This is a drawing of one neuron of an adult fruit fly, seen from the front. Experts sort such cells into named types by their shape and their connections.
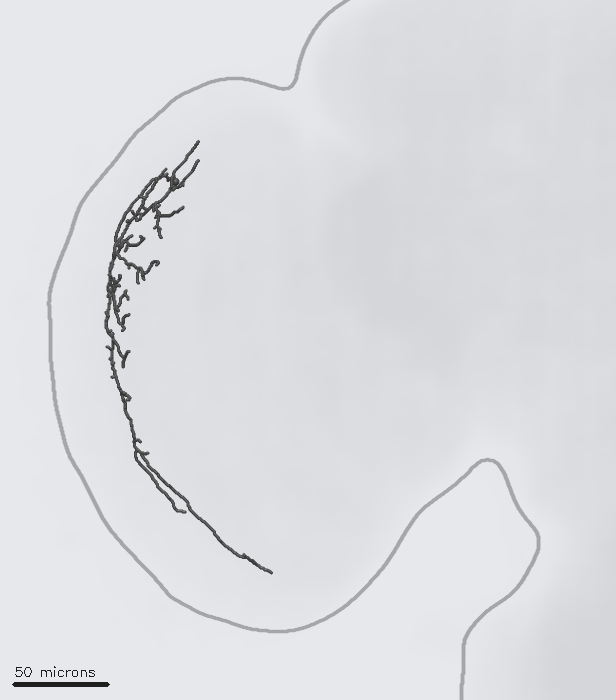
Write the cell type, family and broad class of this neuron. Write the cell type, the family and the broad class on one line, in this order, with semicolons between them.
Cm14; Cm; optic-lobe intrinsic neuron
